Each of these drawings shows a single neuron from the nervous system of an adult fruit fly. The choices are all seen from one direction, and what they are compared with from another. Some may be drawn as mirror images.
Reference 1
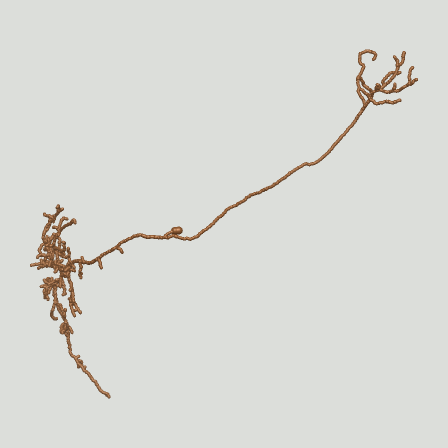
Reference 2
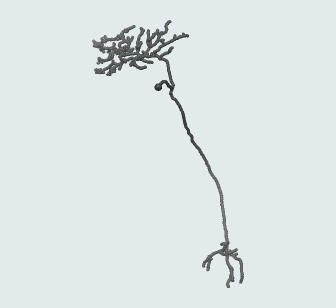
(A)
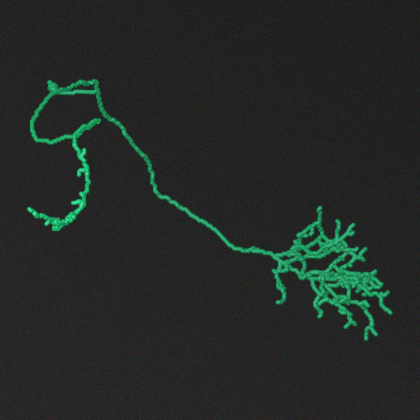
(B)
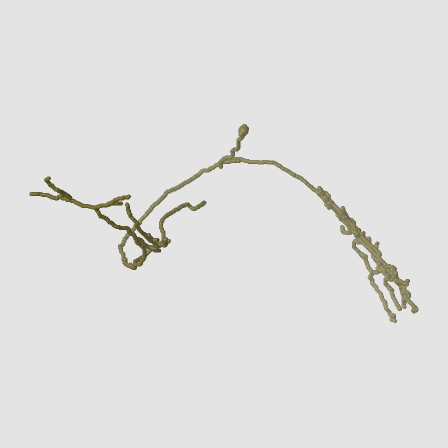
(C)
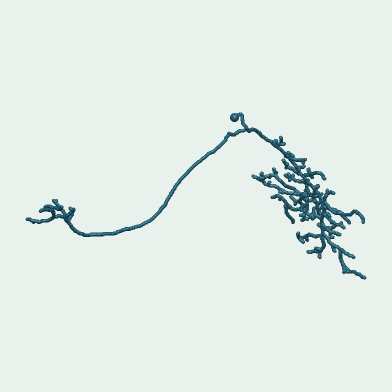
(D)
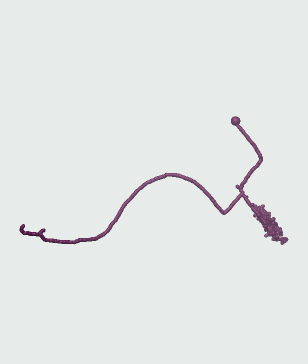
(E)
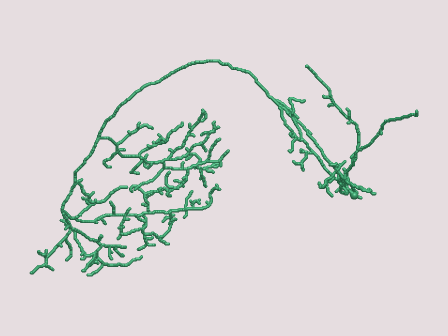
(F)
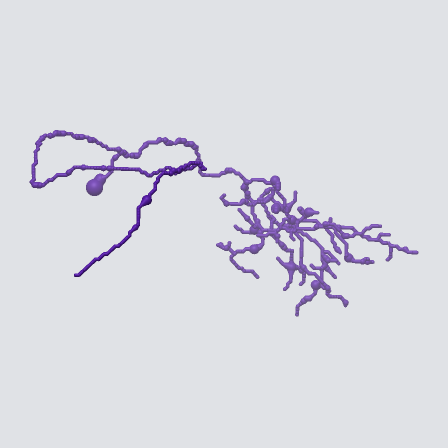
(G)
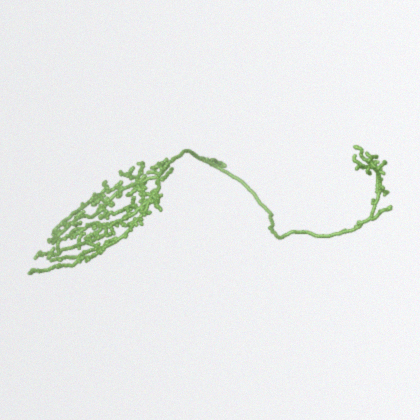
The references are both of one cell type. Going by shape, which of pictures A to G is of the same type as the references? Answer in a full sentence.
Picture C is of the same cell type.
